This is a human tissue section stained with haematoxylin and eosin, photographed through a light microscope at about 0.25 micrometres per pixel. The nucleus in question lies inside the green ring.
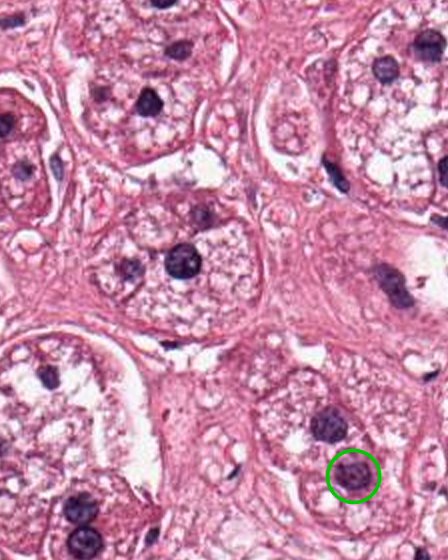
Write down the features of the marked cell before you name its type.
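The nucleus is round, with a smooth, sharply defined edge and dark purple, slightly coarse-textured chromatin. The cytoplasm around the nucleus is pink and filled with many small clear vacuoles, giving it a foamy, bubbly texture. A second round, dark nucleus lies just above and close to this one. The cell sits within a rounded cluster of similar foamy, pink cells, outlined by thin pink fibrous strands. It is an adrenal cortical cell.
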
